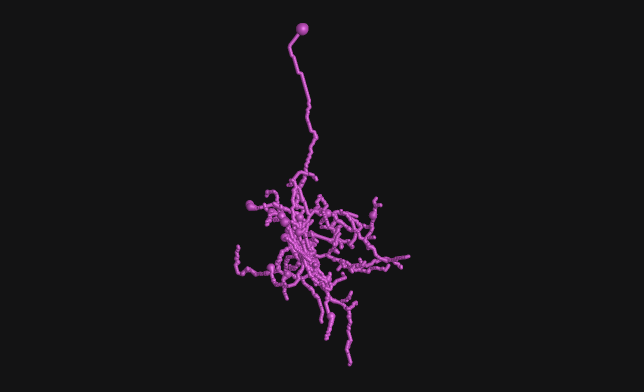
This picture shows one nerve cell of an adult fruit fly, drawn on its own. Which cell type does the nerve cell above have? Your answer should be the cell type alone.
GNG270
